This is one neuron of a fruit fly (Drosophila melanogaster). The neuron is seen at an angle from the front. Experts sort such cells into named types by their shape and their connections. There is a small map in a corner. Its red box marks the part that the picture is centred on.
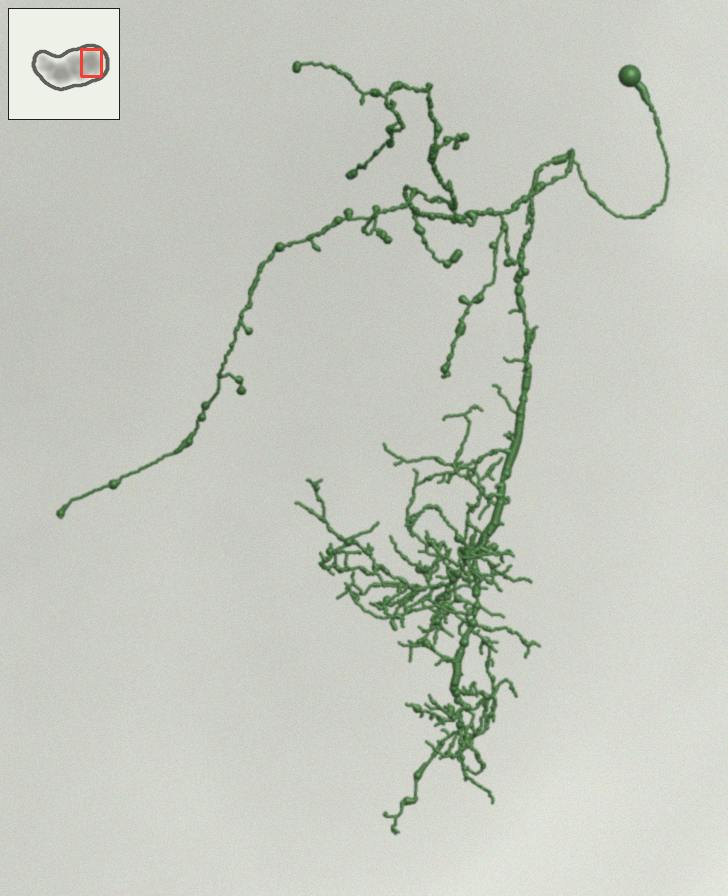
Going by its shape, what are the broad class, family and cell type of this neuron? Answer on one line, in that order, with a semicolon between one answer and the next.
central-brain intrinsic neuron; hemilineage LHl1; AVLP762m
